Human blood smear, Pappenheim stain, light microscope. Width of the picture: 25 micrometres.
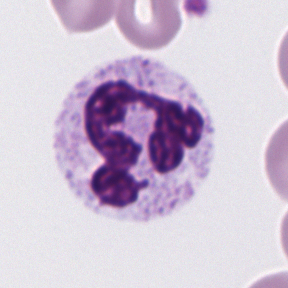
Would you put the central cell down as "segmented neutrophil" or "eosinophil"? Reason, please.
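Segmented neutrophil, not eosinophil. Deciding point: fine, small lilac granules spread throughout the pale pinkish-lilac cytoplasm.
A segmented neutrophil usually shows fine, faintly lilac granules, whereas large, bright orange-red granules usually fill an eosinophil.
Also seen: round, smooth outline; dark purple, coarsely clumped chromatin. Cell about 14 micrometres across; nucleus about 40% of cell area.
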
